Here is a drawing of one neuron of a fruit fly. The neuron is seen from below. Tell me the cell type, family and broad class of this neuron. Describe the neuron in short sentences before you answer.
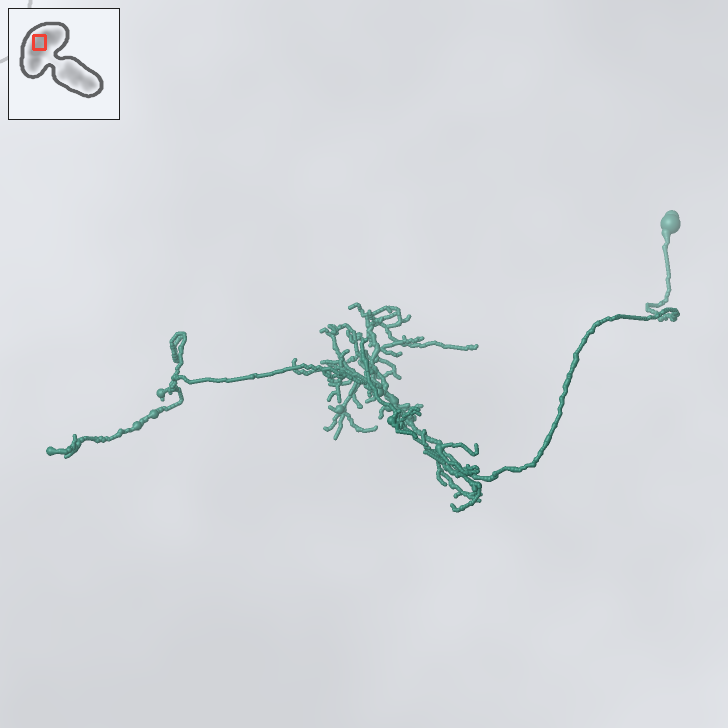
It is in the brain and does not reach the nerve cord. The picture shows dozens of branch ends. The cell type is FC2C. The name of its family is class CX. This is a central-brain intrinsic neuron.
